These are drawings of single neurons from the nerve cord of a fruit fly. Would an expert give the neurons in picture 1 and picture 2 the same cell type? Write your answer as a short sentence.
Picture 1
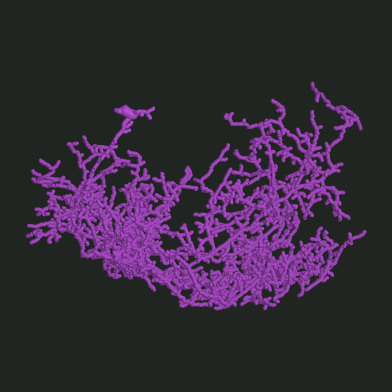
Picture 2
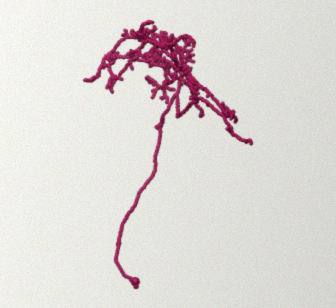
They are of different cell types.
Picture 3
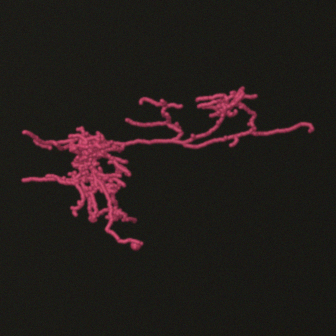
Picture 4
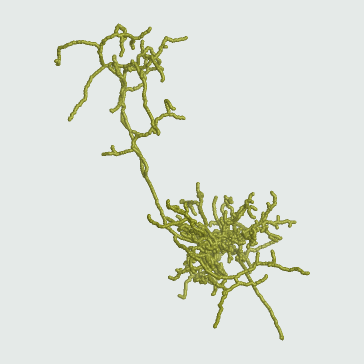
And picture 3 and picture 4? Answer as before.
They are of the same cell type.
